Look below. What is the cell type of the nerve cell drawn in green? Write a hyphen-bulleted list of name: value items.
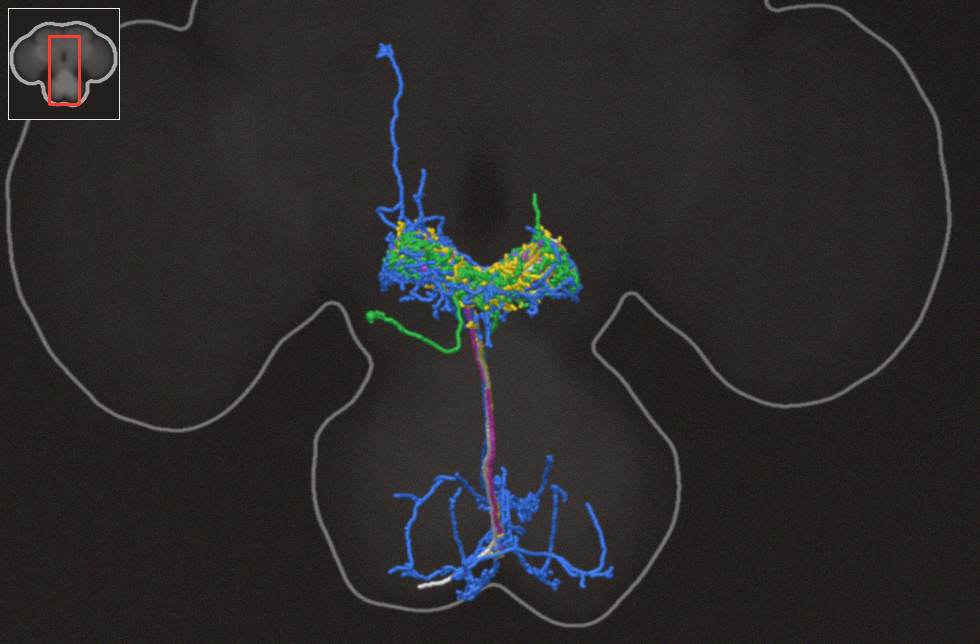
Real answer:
- cell type: GNG016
